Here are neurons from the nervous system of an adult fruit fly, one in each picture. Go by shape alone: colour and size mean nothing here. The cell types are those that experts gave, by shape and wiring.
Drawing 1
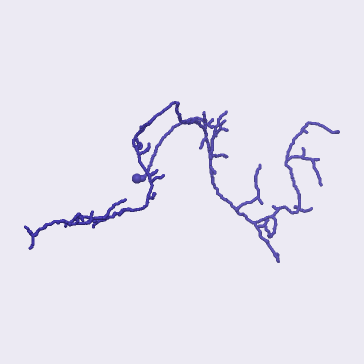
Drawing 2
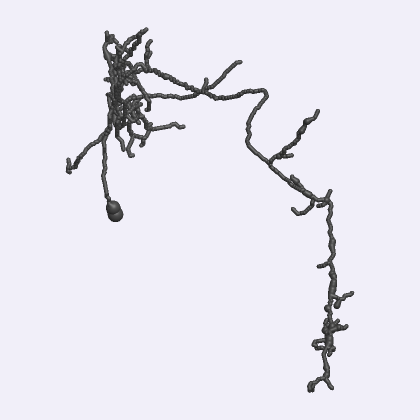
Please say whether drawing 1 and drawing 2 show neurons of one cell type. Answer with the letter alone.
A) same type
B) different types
A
